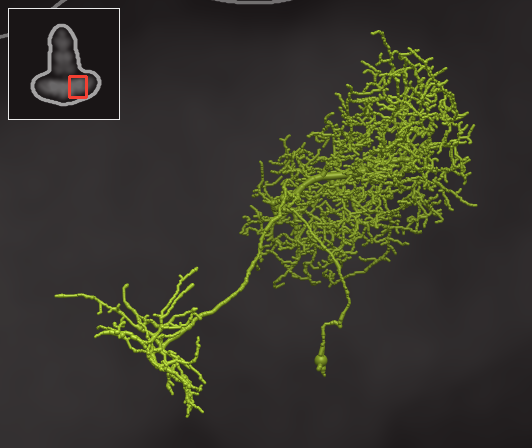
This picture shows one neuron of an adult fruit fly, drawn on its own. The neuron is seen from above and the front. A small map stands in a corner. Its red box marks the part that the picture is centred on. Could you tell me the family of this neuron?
LC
